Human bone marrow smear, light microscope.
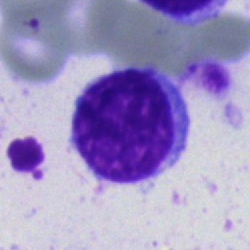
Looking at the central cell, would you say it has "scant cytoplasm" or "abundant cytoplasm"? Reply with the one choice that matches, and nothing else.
Scant cytoplasm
